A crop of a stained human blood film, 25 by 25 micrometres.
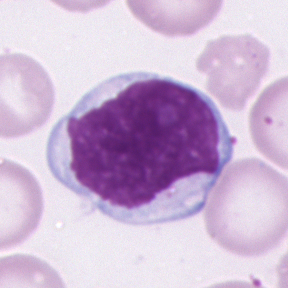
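Typical lymphocyte, the cell in the middle of a stained peripheral blood smear. First, its outline is smooth and oval, and the cell measures about 16 by 13 micrometres. Next, the nucleus measures about 14 by 12 micrometres and fills about 70% of the cell's area. Then the cytoplasm, which is pale grey-blue and forms its widest band below and to the right of the nucleus. Last, no granules are visible in the cytoplasm.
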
